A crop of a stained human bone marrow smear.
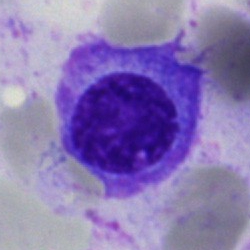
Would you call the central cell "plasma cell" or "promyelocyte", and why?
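The cell is a plasma cell.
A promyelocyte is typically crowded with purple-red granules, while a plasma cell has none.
In keeping with this, no distinct granules are seen in the cytoplasm, which is a moderate amount of deep blue-violet forming a complete rim around the nucleus. The outline is irregular, with a pointed projection at the upper right.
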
